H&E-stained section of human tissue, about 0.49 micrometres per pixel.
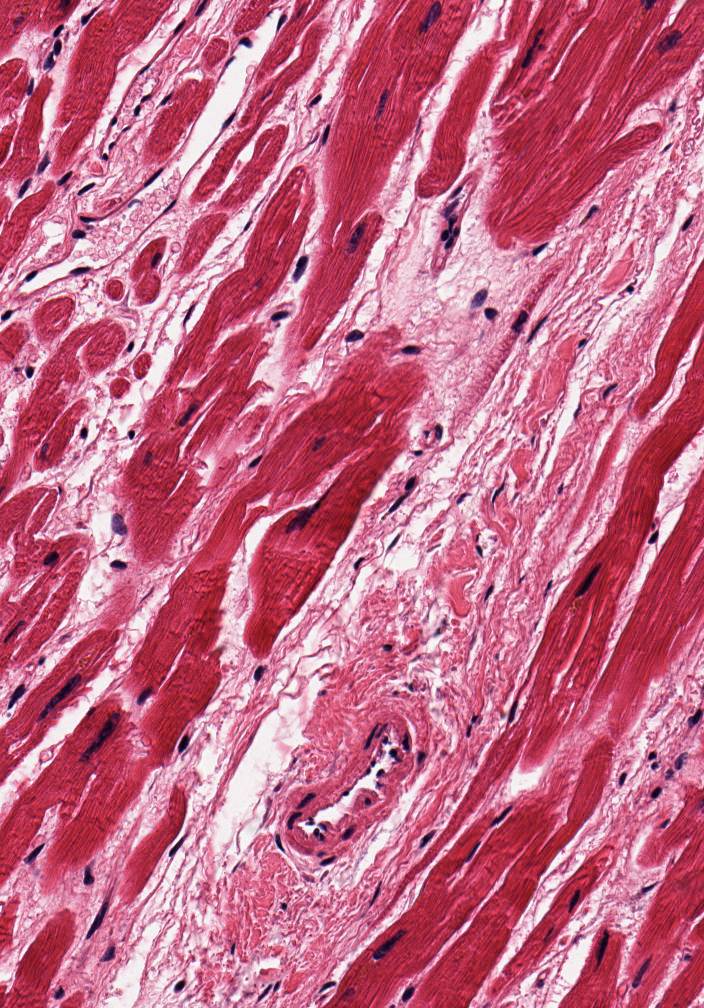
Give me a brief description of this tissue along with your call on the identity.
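First, orientation: muscle fibres run diagonally, lower left to upper right. Second, branching: several fibres branch and join neighbours. Third, nuclei: single, oval, central. Fourth, stroma: a broad pale pink band, loose and fibrous, crosses the middle diagonally. This is the left ventricle of the heart.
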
